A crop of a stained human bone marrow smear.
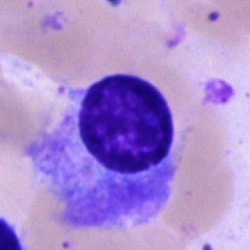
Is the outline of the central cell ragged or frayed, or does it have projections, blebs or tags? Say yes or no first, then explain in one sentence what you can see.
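Yes. The outer edge of the cytoplasm is irregular and ragged.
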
